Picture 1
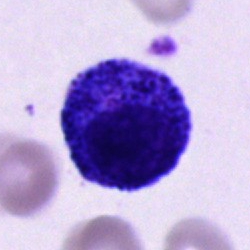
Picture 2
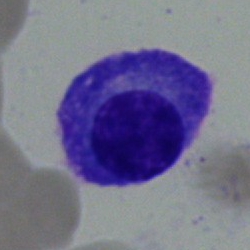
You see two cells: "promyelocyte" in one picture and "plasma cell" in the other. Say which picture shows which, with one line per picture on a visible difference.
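Picture 1 is a promyelocyte. Coarse dark granules crowd the whole cell, lying over the nucleus as well as the cytoplasm.
Picture 2 is a plasma cell. No distinct granules are visible in the cytoplasm.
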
